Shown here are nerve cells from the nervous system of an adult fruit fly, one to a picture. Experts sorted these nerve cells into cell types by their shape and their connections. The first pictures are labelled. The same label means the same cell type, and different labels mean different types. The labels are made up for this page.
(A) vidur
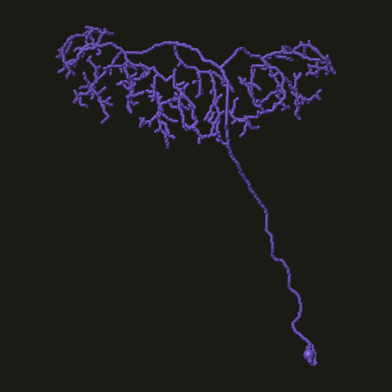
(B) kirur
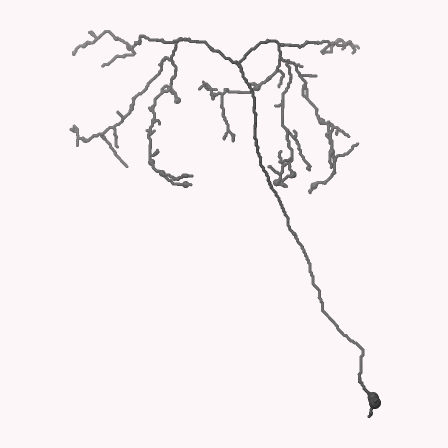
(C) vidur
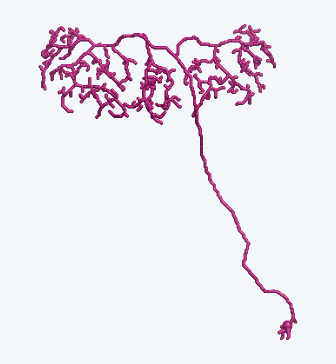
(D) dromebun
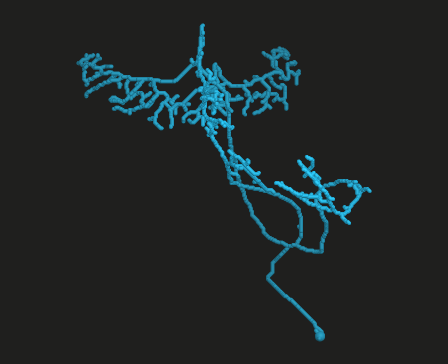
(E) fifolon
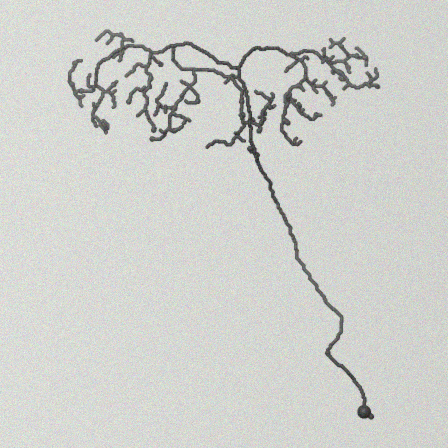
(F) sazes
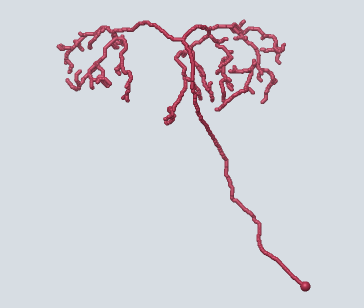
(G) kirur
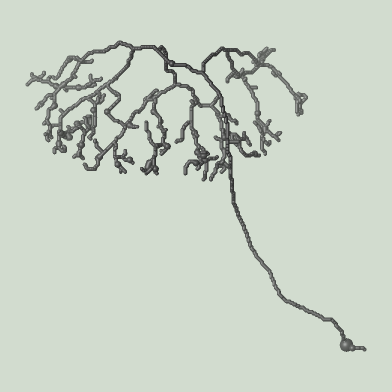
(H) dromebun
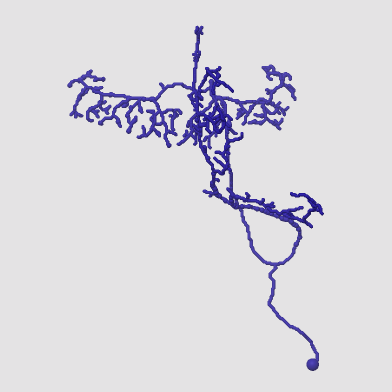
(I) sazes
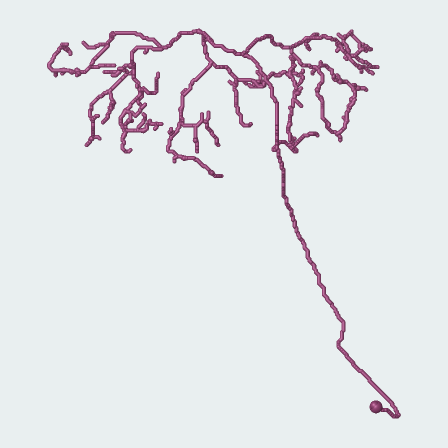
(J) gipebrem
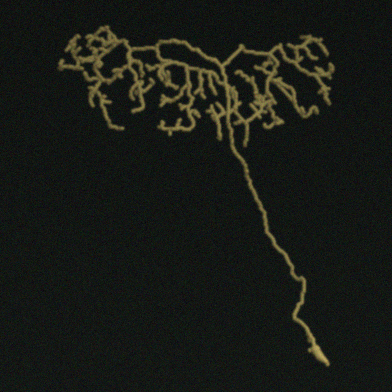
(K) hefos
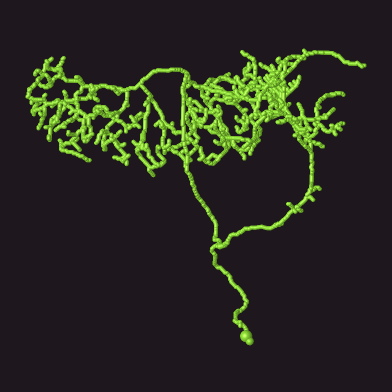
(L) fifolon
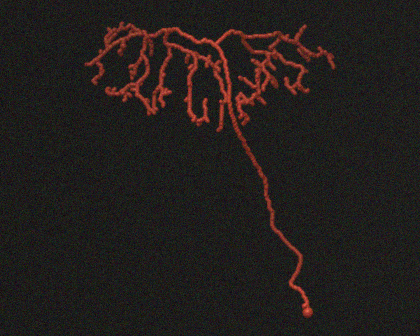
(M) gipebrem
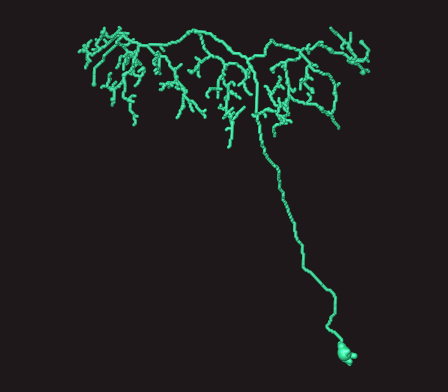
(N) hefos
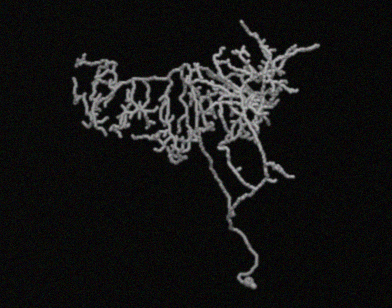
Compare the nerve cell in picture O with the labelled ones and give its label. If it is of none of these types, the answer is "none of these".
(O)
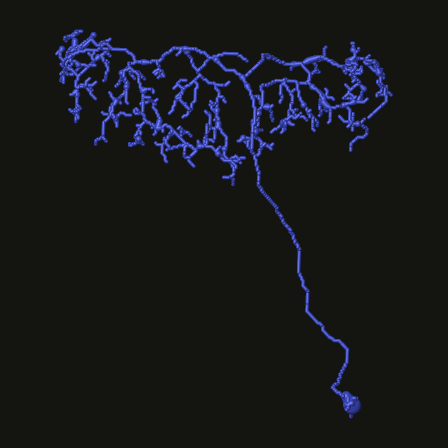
vidur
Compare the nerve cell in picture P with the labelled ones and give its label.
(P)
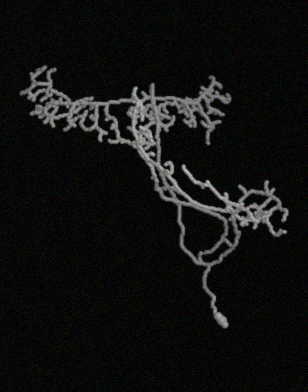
dromebun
